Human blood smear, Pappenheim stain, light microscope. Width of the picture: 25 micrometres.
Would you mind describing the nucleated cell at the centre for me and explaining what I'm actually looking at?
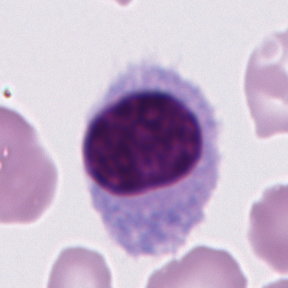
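Look first at the nucleus: a smooth oval of about 10 by 9 micrometres, with no indentation or lobes. Its chromatin is dark purple and coarsely mottled, with small paler patches. Now follow the cell margin, ragged with fine hair-like projections, clearest along the top edge. This is a hairy cell.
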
